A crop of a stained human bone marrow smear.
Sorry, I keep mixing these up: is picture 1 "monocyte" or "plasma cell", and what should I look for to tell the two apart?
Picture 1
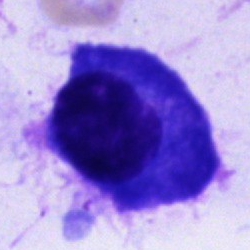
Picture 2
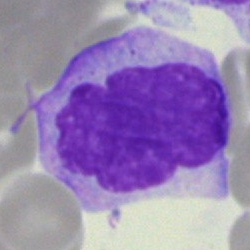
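First one's the plasma cell, second one's the monocyte. In the plasma cell the nucleus sits toward the left side, which fits.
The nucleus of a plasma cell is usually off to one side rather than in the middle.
Its chromatin is very dark and dense, and the cytoplasm is a deep, intense blue, abundant and widest to the right of the nucleus. The monocyte's cytoplasm, by contrast, is pale lilac-blue and holds just a few tiny purple dots, with no vacuoles, and those dots fit a monocyte.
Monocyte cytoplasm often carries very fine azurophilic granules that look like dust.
Its nucleus has an irregular, bumpy, lobulated outline, and a thin spike-like projection sticks out from the left edge of the cell. Both cells have angular outlines: the plasma cell's is irregular rather than smoothly round, and the monocyte's has several fairly straight edges.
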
